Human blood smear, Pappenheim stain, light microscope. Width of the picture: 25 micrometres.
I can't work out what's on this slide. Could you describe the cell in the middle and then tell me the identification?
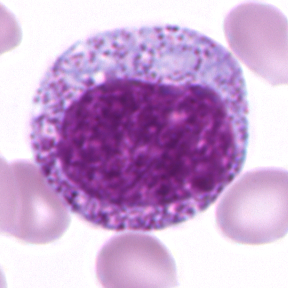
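The nucleus occupies most of the cell and is positioned toward its lower part. Its chromatin is deep purple, finely mottled rather than clumped. Numerous coarse purple granules pack the cytoplasm, while just above the nucleus is a paler zone with fewer granules. The cell is a myelocyte.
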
